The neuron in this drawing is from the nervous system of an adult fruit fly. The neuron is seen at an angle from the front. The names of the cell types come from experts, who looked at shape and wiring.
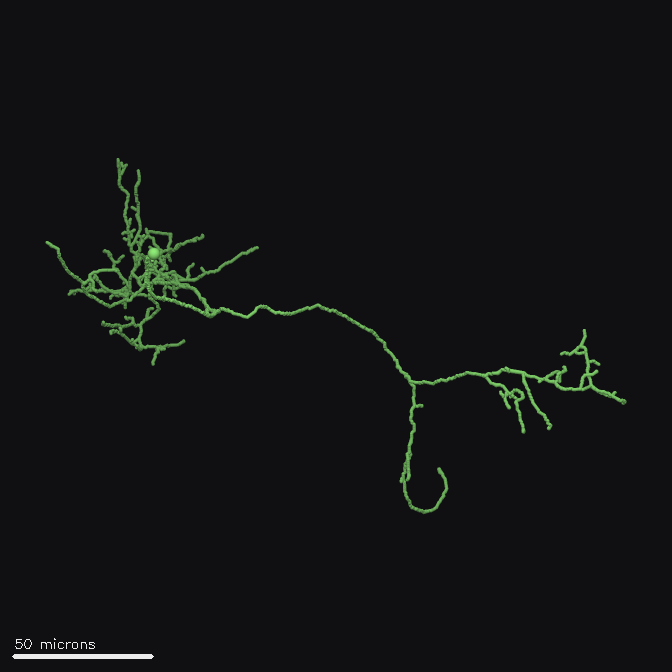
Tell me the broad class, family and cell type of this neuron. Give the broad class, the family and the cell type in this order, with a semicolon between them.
central-brain intrinsic neuron; hemilineage WEDd2; WED078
